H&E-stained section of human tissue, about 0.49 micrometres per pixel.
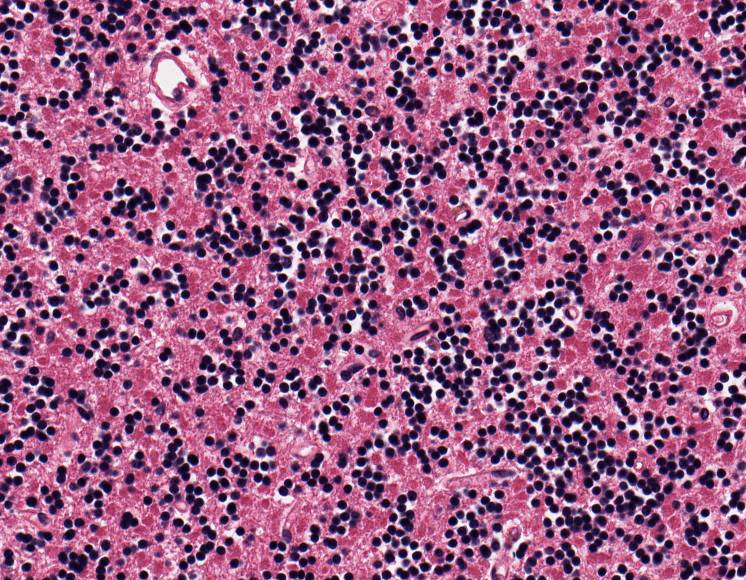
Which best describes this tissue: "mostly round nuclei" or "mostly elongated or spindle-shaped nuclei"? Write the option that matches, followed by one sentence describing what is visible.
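Mostly round nuclei. The nuclei are round, of nearly uniform small size, and darkly stained throughout.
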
